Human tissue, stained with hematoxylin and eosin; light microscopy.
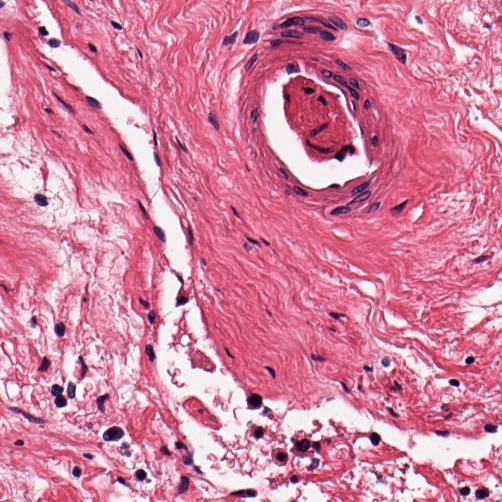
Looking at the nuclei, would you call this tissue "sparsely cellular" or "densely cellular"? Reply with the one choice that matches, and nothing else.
Sparsely cellular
